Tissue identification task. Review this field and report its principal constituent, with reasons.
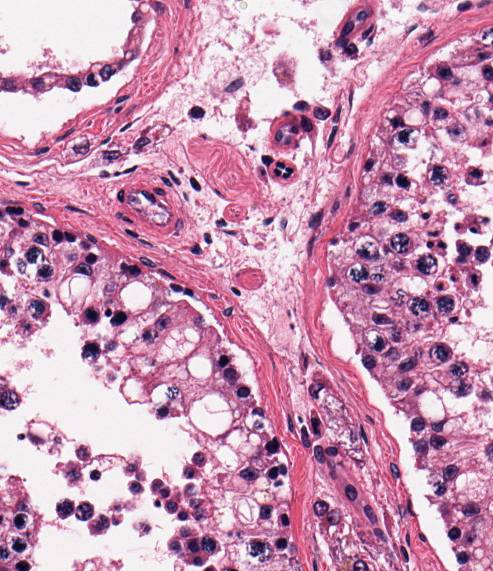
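That's seminiferous tubule, three profiles of it, parted by a branching band of interstitial tissue. The giveaway is the filling: several layers of round-nucleated cells, many large with coarse clumped chromatin, clearest in the right tubule.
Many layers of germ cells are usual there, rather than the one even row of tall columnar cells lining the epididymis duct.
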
